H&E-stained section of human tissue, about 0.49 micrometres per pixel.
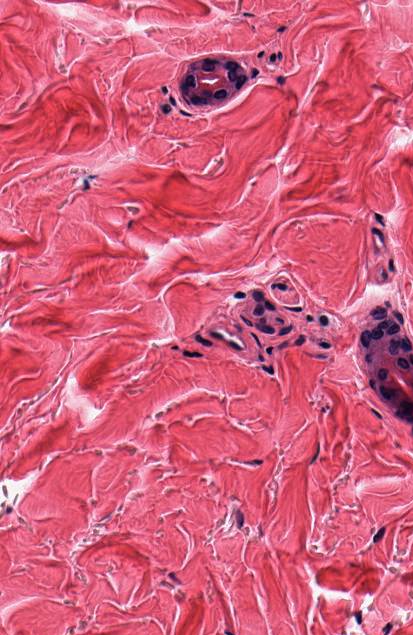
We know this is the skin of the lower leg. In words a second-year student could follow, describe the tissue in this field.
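Thick eosinophilic collagen bundles interlace haphazardly across nearly the whole field. Top centre holds a small rounded vessel, its slit-like lumen ringed by dark nuclei. Centrally, dark nuclei cluster around tiny vascular spaces. The right edge, slightly below middle, cuts a dark purple cluster of crowded nuclei.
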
